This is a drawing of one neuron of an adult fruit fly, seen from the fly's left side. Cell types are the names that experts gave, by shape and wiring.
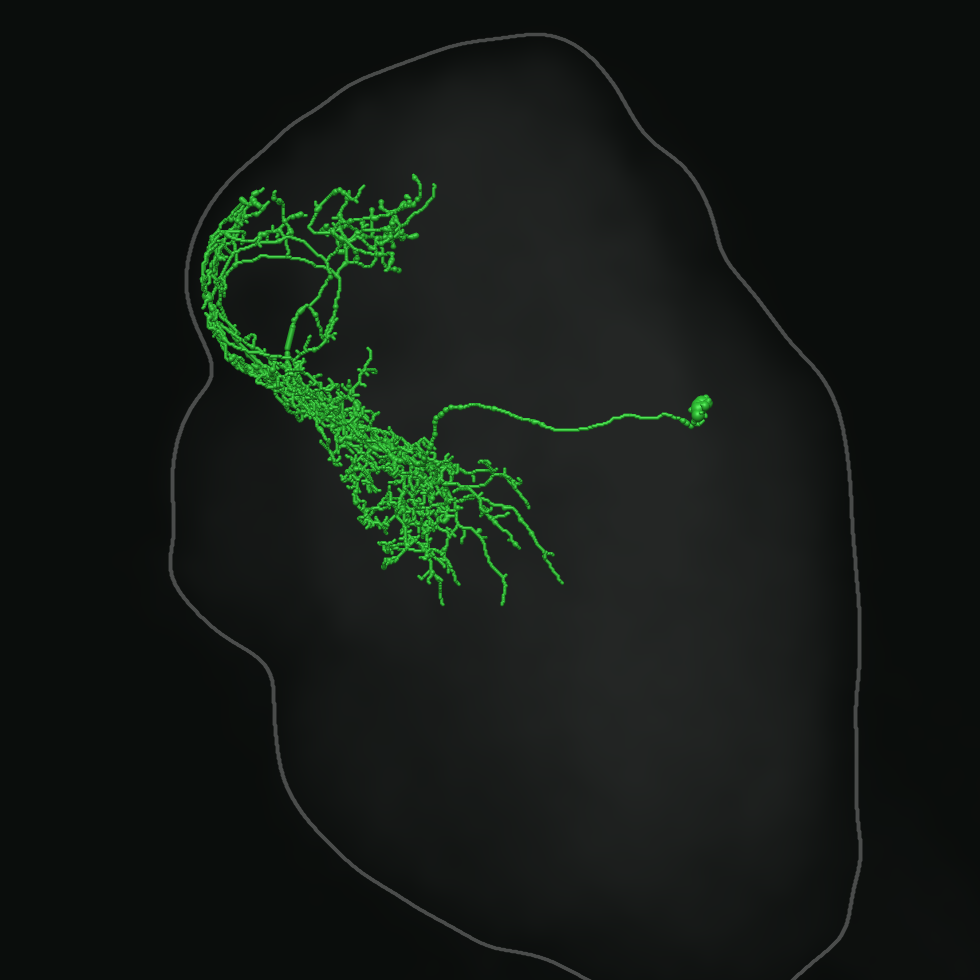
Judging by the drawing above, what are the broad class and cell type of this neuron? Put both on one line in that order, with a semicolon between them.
central-brain intrinsic neuron; LAL137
